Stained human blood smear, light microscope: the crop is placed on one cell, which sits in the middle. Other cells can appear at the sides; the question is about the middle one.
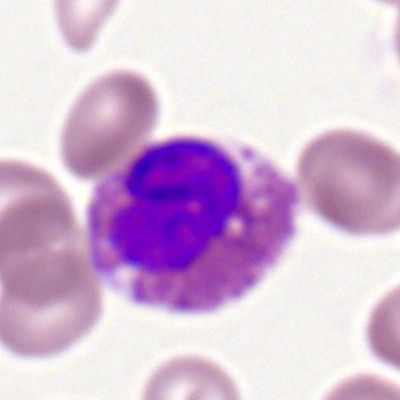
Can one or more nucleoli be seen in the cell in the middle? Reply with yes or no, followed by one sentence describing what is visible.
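No. No nucleoli can be seen in the nucleus.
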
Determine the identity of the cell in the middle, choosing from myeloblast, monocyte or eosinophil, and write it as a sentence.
The cell positioned in the middle of the field is an eosinophil.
